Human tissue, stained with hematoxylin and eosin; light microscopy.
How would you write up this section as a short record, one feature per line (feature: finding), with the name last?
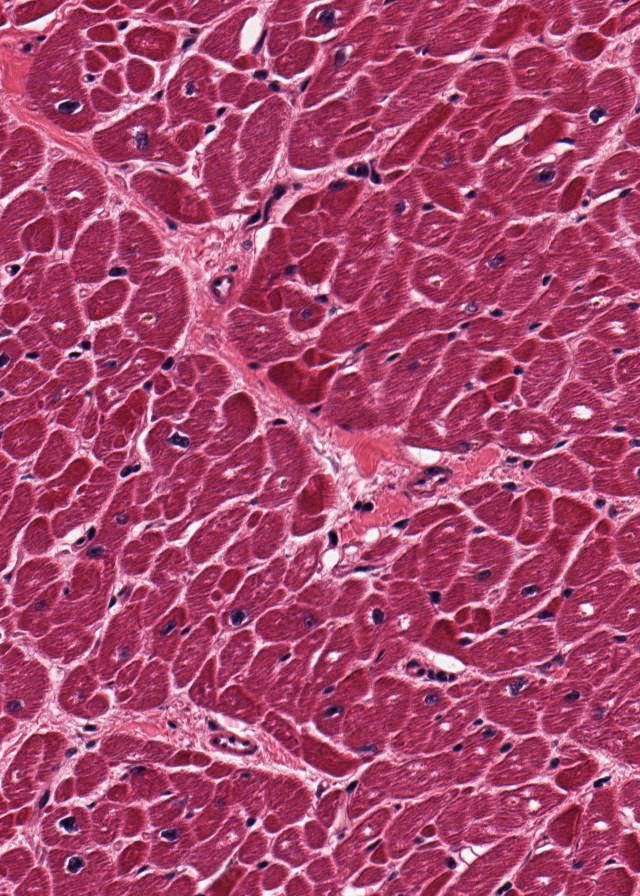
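Arrangement: closely packed muscle fibres fill the whole field
Plane of section: mostly cross and oblique
Nuclei: central in the fibre profile where in the plane of section
Centre of profiles: many show a small pale clear spot
Cytoplasm: deep pink-red throughout
Name: left ventricle of the heart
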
